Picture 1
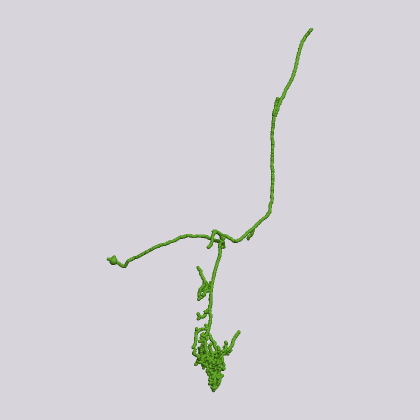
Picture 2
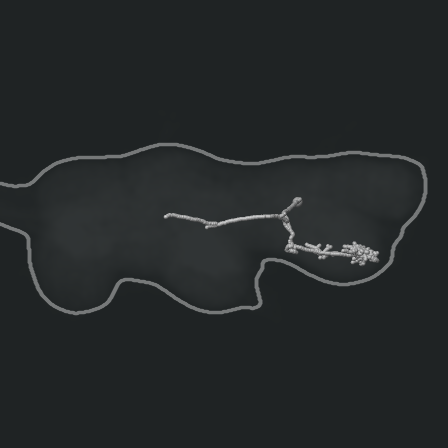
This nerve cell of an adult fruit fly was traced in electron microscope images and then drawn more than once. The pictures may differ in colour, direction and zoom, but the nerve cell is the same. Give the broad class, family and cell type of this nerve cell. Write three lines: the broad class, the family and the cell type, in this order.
nerve-cord intrinsic neuron
hemilineage 23B
IN23B074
